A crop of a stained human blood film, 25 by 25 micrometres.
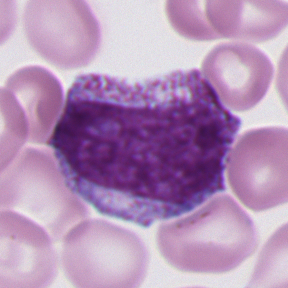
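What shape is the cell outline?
Angular and polygonal rather than round.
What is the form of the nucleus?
A single unlobed mass, wider than it is tall, reaching the cell edge on the left.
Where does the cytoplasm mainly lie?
In bands above and below the nucleus.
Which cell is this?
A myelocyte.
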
